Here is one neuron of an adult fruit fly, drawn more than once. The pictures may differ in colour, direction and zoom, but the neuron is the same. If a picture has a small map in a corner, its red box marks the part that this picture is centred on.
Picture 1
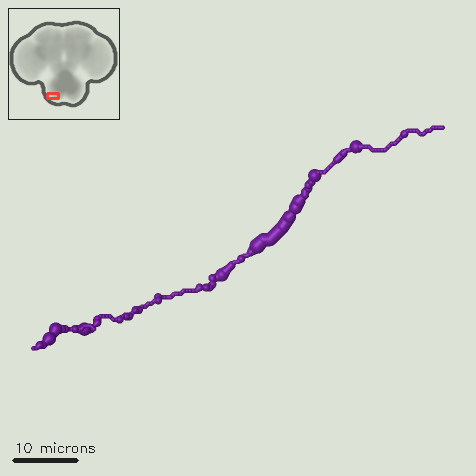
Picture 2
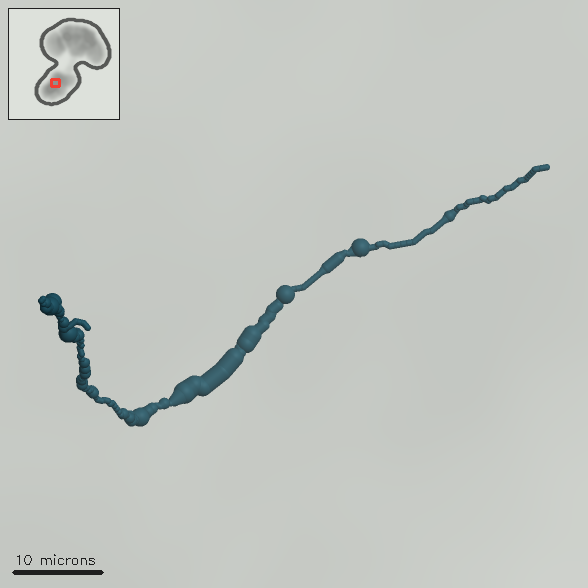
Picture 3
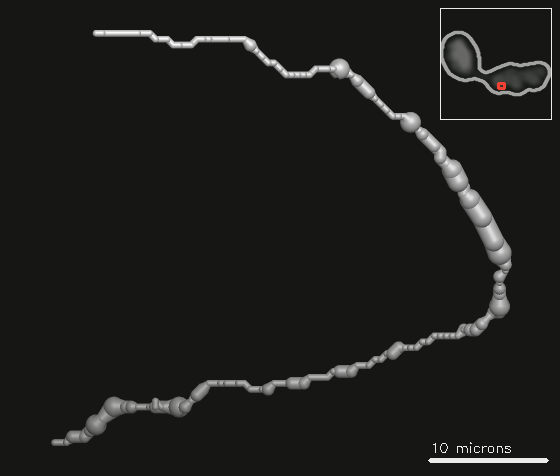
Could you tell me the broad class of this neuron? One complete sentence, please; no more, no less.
The neuron is categorized broadly as sensory neuron entering the nerve cord.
